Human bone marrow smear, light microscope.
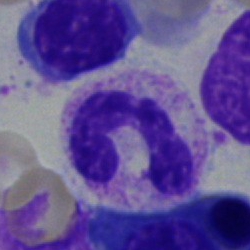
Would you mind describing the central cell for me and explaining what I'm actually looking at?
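A single curved band, shaped like a horseshoe and opening downward, makes up the nucleus. Its chromatin is dark purple and coarsely clumped. The outline is round and smooth, and no vacuoles are seen in the cytoplasm. This is a band neutrophil.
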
